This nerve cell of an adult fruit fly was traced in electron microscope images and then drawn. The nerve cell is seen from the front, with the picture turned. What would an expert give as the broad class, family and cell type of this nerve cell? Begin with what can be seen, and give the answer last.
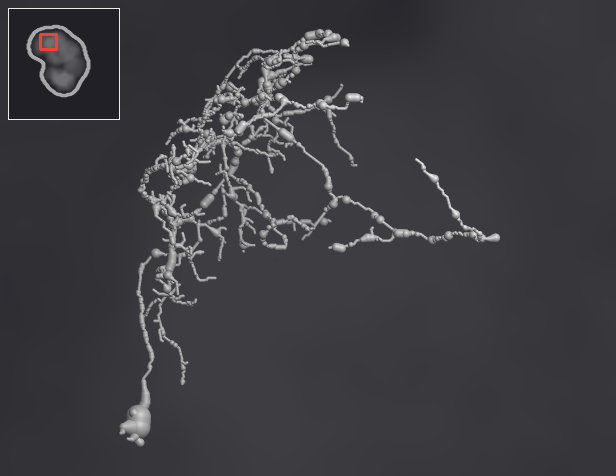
The picture shows dozens of branch ends. In this view it is about as wide as it is tall. It is a central-brain intrinsic neuron. The family is hemilineage VLPl&p1_lateral. Its cell type is AVLP333.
